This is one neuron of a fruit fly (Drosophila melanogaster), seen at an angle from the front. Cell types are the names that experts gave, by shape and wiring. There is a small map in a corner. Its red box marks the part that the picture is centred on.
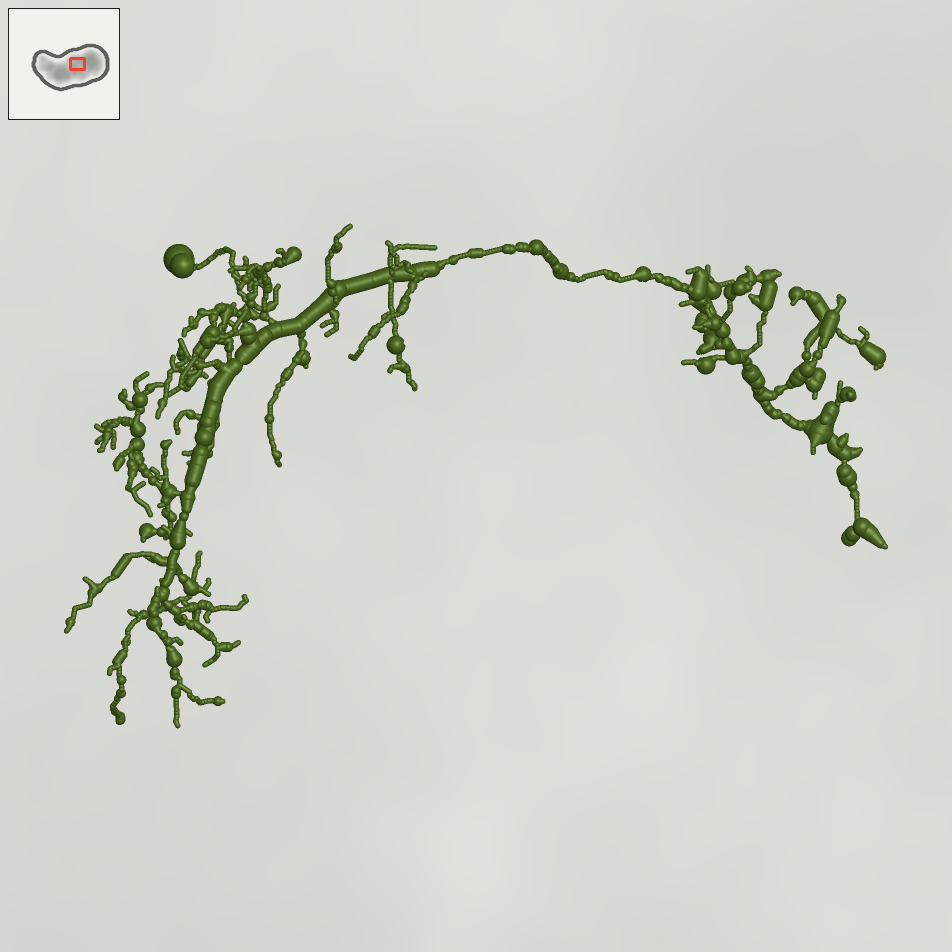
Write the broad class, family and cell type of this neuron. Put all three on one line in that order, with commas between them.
central-brain intrinsic neuron, hemilineage DM6_posterior, PS284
